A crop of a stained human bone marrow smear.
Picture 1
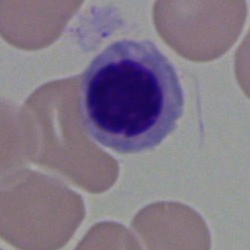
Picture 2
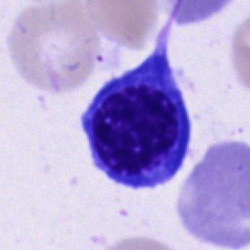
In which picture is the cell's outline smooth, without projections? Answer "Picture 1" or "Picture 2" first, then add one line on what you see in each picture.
Picture 1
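Picture 1: The cell outline is roughly round with slightly angular edges and no projections.
Picture 2: The cell body narrows at the top into a single long, thin tail of cytoplasm.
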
